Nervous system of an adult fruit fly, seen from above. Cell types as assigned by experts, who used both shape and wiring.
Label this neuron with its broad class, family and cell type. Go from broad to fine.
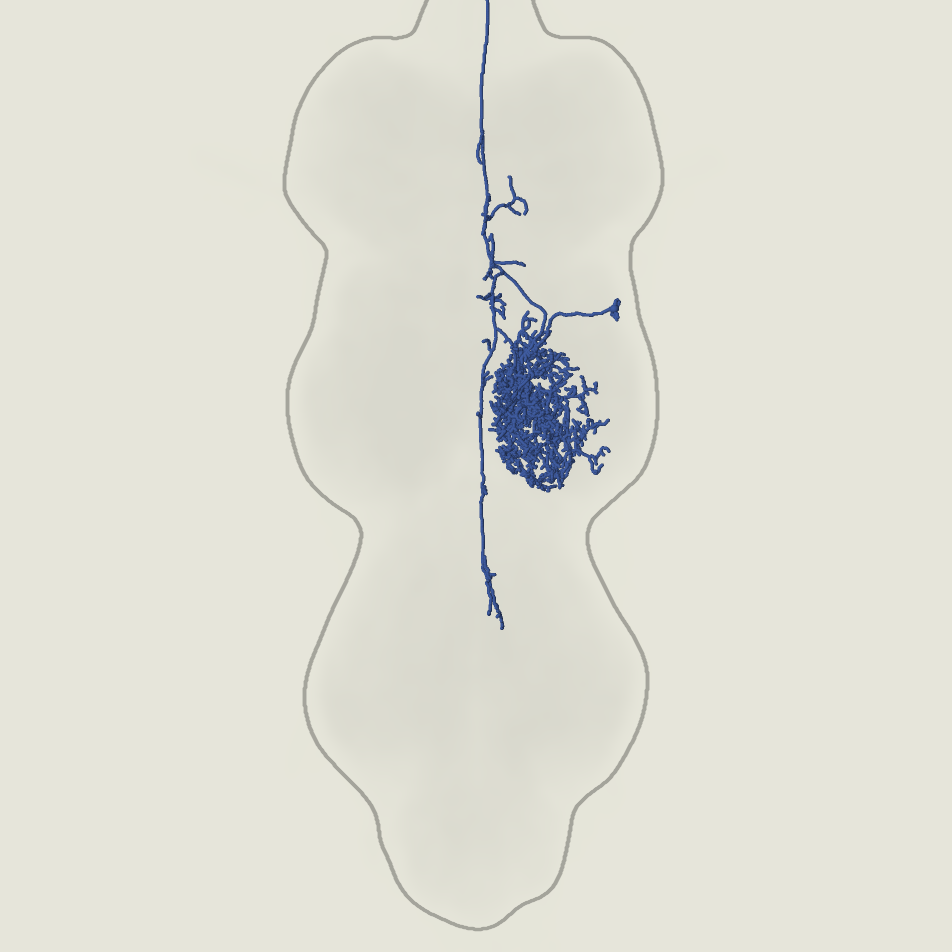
ascending neuron; hemilineage 17A; AN17A013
